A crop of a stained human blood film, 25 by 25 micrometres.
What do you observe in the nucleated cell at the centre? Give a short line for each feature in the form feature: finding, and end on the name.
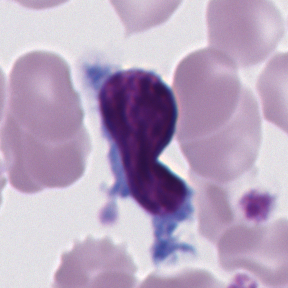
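Cytoplasm: pale blue
Cytoplasmic edge: ragged, wispy projections, not smooth
Chromatin: dense, dark purple
Nucleus: broader at upper end than lower
Identity: typical lymphocyte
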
